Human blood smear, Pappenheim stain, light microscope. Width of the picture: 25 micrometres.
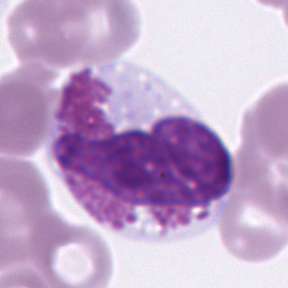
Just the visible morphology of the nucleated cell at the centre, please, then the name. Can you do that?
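Look first at the nucleus: it is a long, folded band lying across the lower half of the cell. Up at the upper left, coarse purple granules are packed together in a cluster. More coarse purple granules form a band along the lower edge of the cell, beneath the nucleus. In the upper right, the cytoplasm is pale and holds a few small clear dots. This cell is an eosinophil.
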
